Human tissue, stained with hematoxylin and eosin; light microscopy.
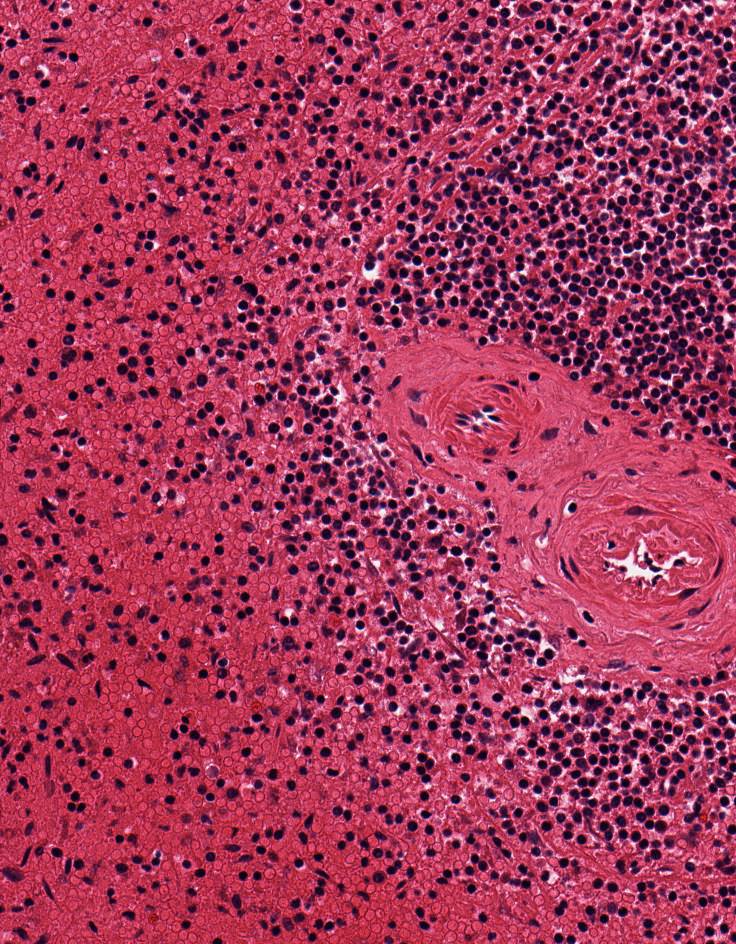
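Spleen. Look first to the right and upper right: a densely packed zone of lymphocytes, small round dark nuclei with scant cytoplasm. The left half is pink, its nuclei more widely scattered. Artery walls have concentric layers with flattened, elongated nuclei, around small, irregular lumens empty of blood.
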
